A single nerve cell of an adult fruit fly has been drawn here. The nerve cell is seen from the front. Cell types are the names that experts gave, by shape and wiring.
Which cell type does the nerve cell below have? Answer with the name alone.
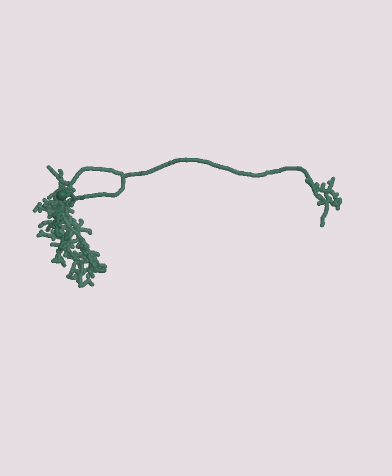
AVLP234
